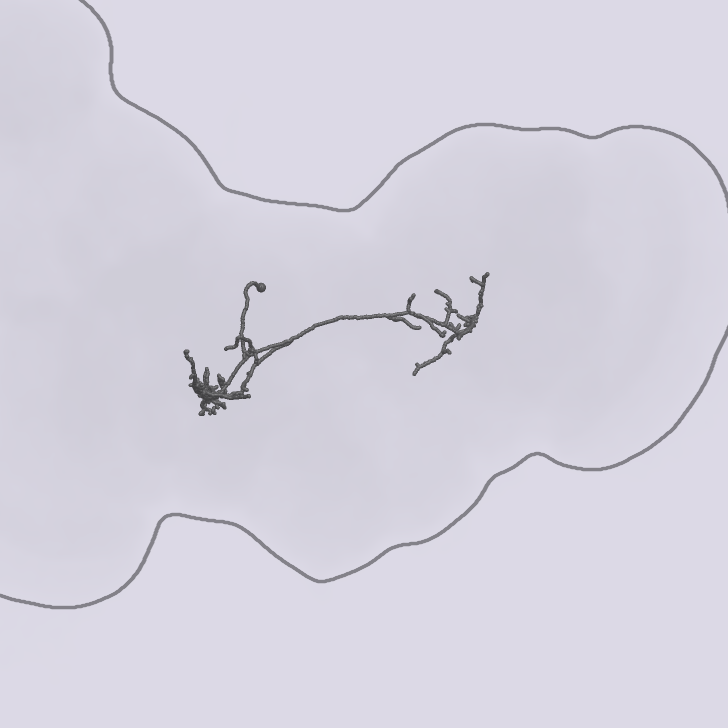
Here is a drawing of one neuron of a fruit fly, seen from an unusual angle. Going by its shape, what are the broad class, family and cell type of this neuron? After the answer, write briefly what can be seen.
Its broad class is central-brain intrinsic neuron. The family is hemilineage DM4_ventral. Its cell type is CB1322. In this view it is wider than it is tall.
